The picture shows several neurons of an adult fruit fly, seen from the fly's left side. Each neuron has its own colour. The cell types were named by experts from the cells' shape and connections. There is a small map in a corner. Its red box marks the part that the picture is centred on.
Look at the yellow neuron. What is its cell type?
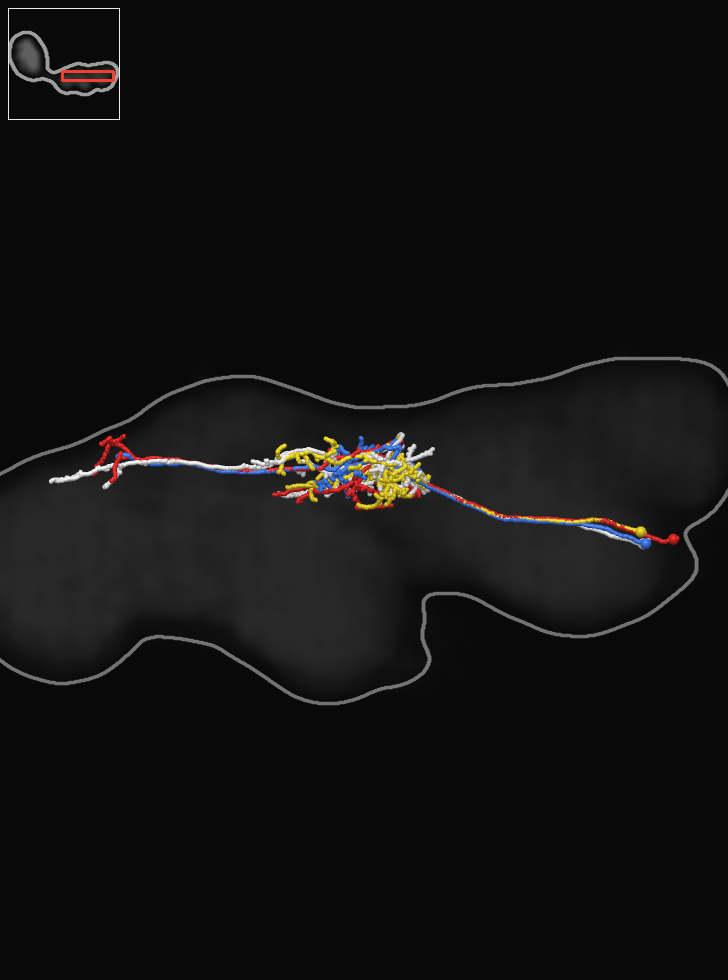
IN06A097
